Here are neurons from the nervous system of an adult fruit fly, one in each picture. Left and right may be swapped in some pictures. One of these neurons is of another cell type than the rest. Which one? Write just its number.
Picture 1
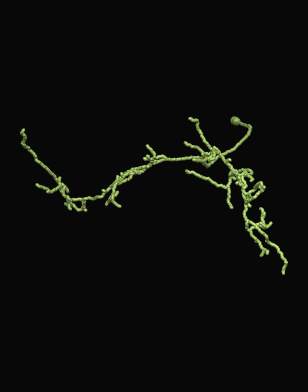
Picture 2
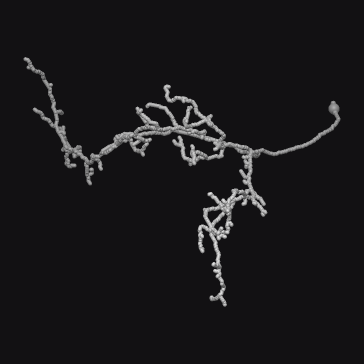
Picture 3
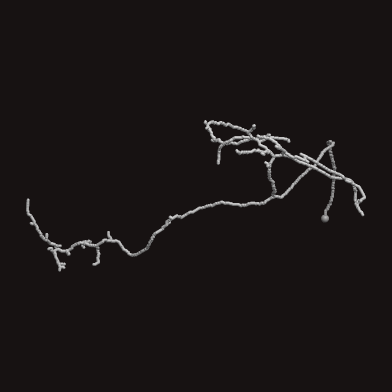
3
